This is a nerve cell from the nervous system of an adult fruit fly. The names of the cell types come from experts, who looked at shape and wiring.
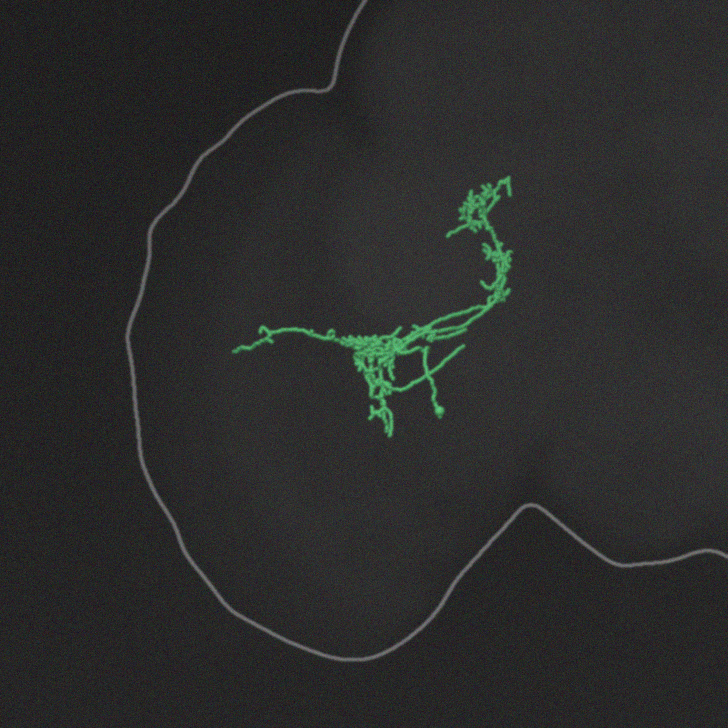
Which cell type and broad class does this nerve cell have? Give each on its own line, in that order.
aMe1
visual projection neuron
